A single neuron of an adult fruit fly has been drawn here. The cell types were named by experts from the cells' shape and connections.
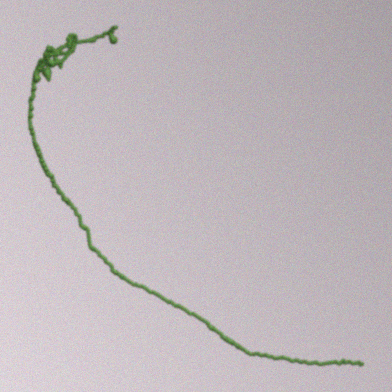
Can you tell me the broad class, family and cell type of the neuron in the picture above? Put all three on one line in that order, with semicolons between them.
sensory neuron entering the brain; class olfactory; ORN_VA3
